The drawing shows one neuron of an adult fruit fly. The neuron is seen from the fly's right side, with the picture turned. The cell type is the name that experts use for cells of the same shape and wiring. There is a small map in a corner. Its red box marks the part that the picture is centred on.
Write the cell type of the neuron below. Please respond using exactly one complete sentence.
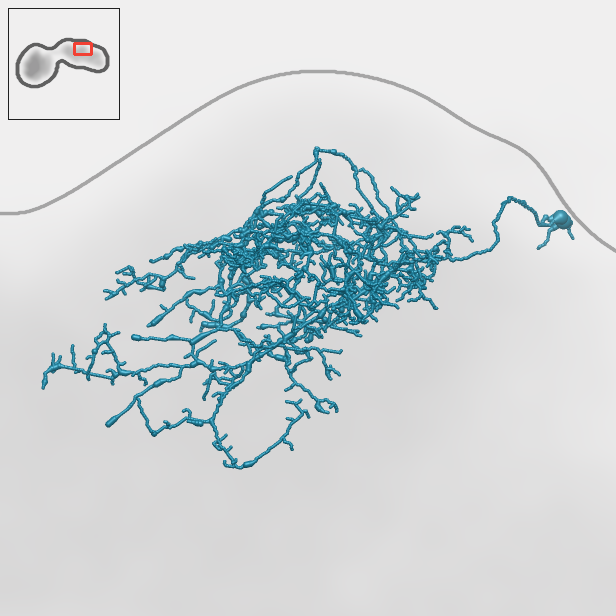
It is IN01B008 that is the cell type of the neuron.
